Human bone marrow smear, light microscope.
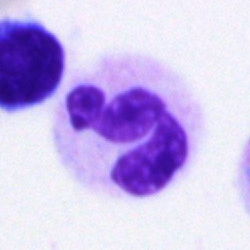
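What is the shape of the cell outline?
Round to slightly oval, with a smooth edge.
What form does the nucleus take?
It is split into three lobes joined by narrowed connections.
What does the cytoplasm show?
Only faint, fine granulation; no vacuoles are seen.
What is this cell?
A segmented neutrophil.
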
